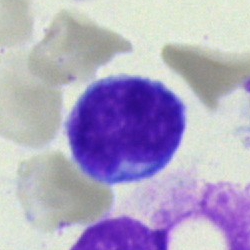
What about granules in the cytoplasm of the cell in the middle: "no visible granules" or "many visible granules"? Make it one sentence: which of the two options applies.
The cytoplasm of the cell shows no visible granules.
